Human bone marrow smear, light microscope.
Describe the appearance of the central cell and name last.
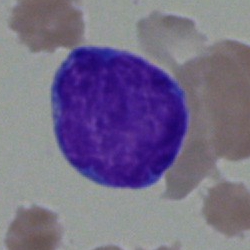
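Most of what you see is nucleus; it takes up nearly the whole cell and leaves only a very thin rim of cytoplasm. The chromatin is dark purple and mottled, with lighter pinkish streaks running between the denser patches. That rim is deep blue, clearest at the lower left edge, and shows no granules. It's a blast.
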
